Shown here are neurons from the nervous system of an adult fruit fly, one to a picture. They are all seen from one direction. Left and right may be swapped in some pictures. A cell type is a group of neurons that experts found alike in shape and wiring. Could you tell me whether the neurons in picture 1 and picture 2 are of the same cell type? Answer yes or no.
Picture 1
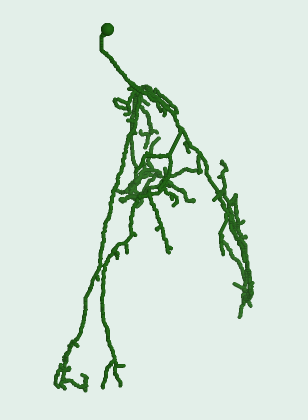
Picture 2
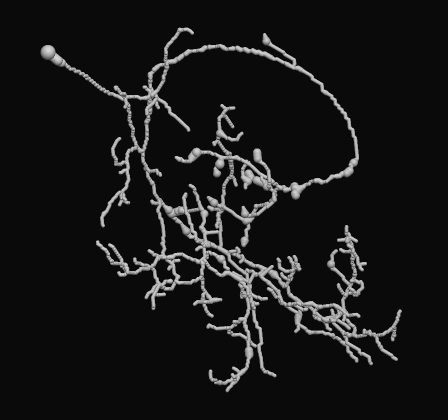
no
